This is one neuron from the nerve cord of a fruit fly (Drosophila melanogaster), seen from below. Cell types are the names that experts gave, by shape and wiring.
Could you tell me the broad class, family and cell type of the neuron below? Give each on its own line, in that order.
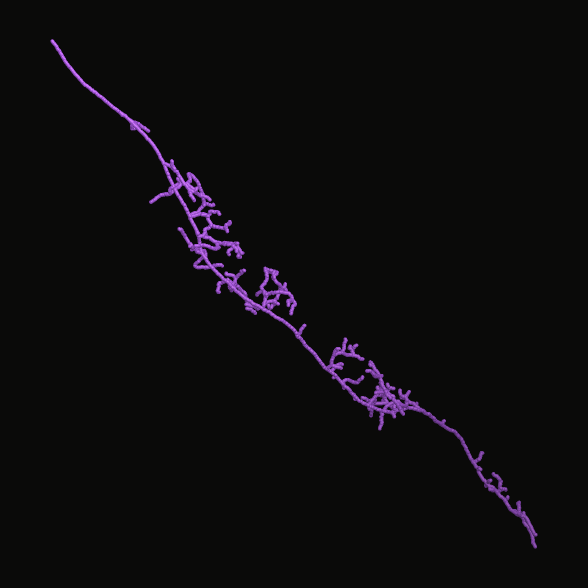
descending neuron
hemilineage SMPpv2_ventral
DNpe021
